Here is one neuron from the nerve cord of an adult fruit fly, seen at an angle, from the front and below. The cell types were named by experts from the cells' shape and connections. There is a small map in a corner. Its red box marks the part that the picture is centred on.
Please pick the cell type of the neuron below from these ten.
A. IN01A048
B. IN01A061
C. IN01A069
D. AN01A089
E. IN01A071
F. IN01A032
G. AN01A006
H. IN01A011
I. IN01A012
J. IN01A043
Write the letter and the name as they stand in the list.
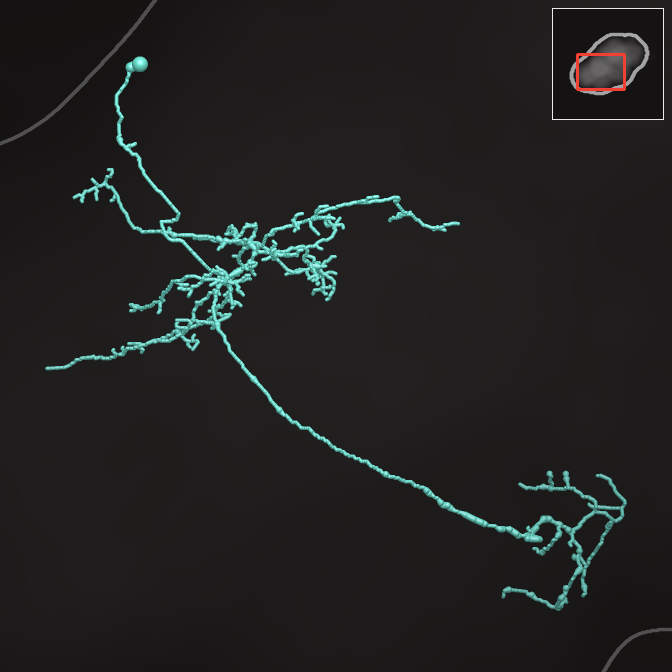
E. IN01A071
